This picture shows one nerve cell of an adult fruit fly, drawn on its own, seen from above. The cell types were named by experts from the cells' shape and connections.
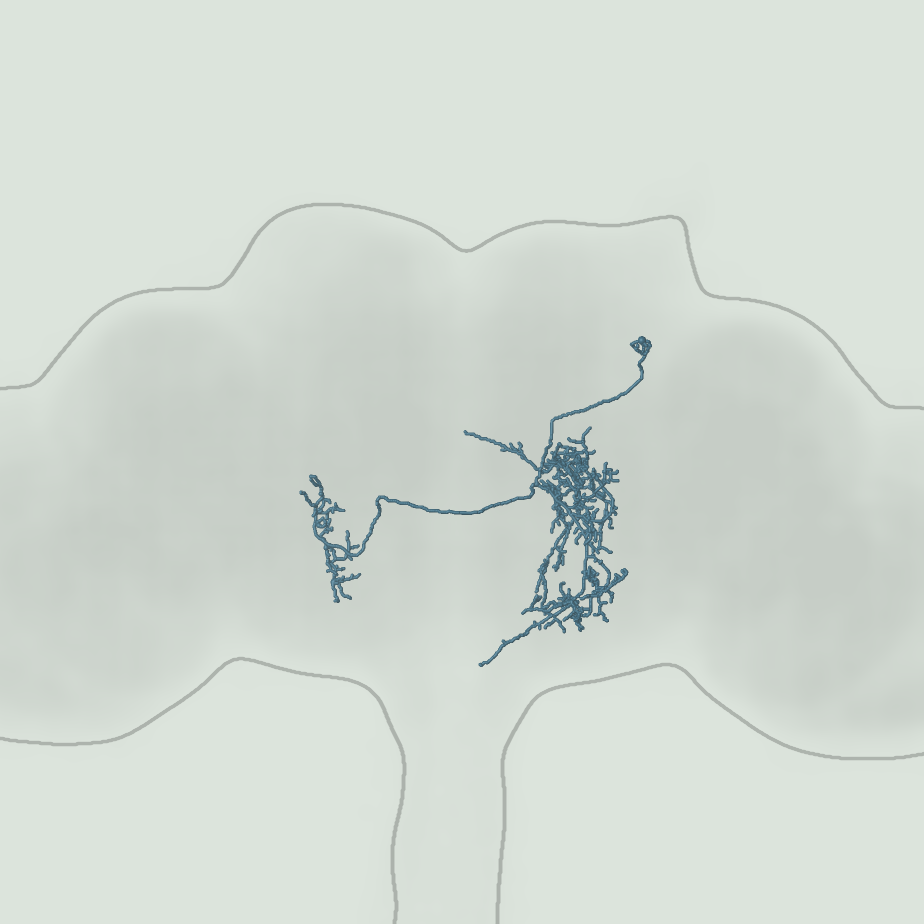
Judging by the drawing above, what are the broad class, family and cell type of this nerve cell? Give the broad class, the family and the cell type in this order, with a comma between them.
central-brain intrinsic neuron, hemilineage MX7, GNG501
